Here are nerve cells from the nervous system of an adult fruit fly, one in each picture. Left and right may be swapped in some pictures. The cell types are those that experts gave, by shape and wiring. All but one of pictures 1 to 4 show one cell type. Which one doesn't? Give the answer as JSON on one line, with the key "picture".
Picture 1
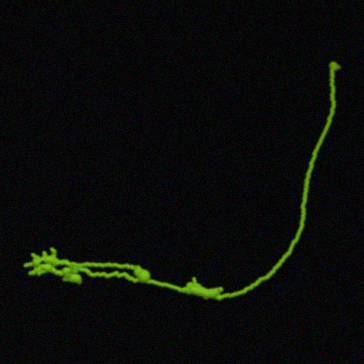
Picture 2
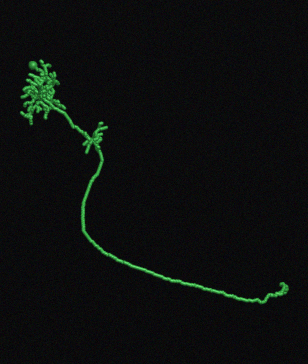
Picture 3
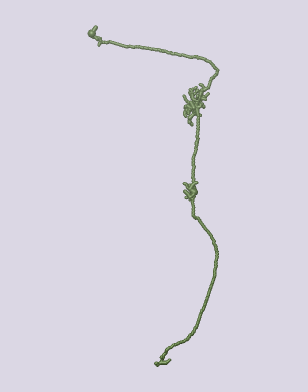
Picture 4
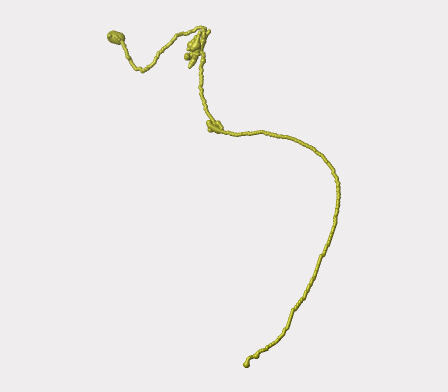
{"picture": 2}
